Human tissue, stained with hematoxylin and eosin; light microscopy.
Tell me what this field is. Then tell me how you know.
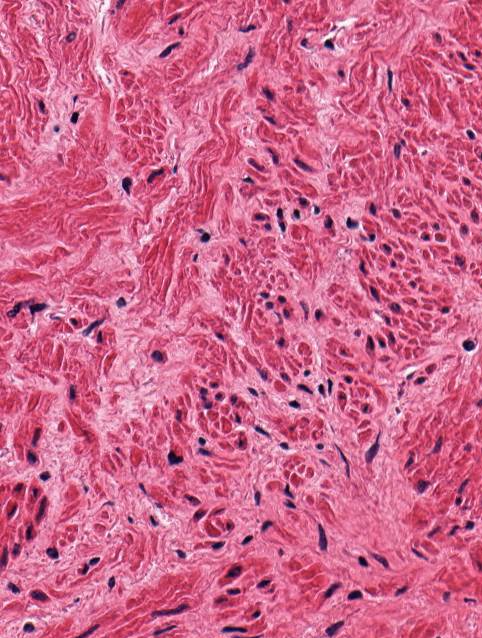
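Fibromuscular stroma occupies this field. Interlacing bundles of smooth muscle cells with abundant bright eosinophilic cytoplasm fill it, running in many directions.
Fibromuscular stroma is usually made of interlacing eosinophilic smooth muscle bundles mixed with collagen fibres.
Thin strands of paler pink collagenous stroma separate the bundles, and where bundles are cut lengthwise the nuclei are dark, slender and elongated.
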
